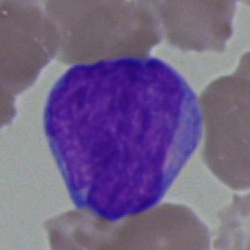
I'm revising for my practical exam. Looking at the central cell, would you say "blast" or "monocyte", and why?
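Blast. Nucleus fills most of the cell; cytoplasm only a thin rim, pale blue, widest on the right.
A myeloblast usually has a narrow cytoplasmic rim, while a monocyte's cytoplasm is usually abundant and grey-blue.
The thin rim favours blast over monocyte. Outline rounded but irregular, broader at the top, narrowing toward the bottom. Chromatin deep purple, streaky and mottled.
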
